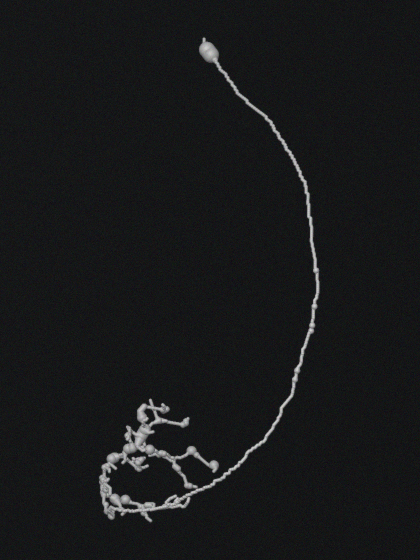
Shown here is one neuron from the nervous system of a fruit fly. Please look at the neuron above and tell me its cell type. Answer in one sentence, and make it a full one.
By its cell type, the neuron is vDeltaK.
